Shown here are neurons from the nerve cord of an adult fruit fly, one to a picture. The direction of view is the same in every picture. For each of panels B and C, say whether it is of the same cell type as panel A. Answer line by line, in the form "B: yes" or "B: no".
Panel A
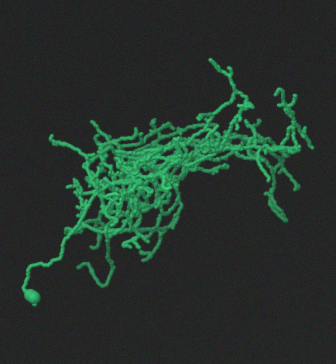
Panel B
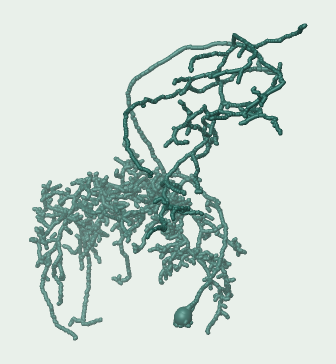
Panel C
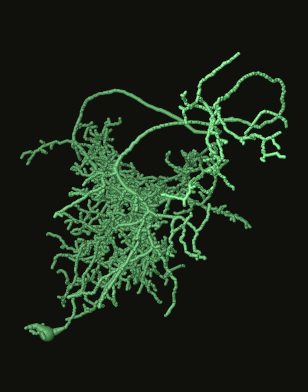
B: no
C: no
